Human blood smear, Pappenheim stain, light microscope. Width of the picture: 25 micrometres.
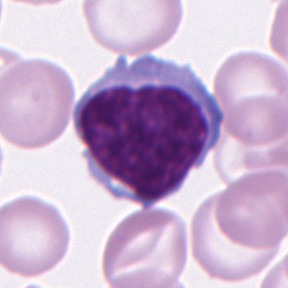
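Typical lymphocyte from a stained blood smear. Look at the nucleus, about 11 micrometres across: its dark purple chromatin is coarsely clumped, and its upper edge has a shallow notch near the middle. The cytoplasm is widest above the nucleus. Along the top especially, notice the fine ragged projections on the cell border.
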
